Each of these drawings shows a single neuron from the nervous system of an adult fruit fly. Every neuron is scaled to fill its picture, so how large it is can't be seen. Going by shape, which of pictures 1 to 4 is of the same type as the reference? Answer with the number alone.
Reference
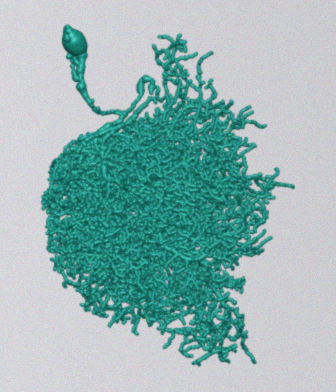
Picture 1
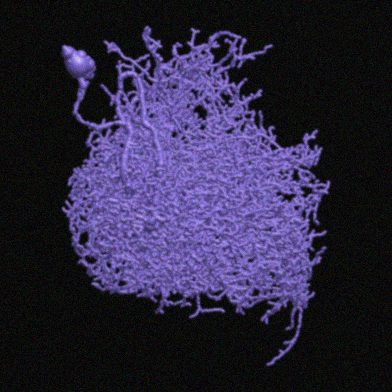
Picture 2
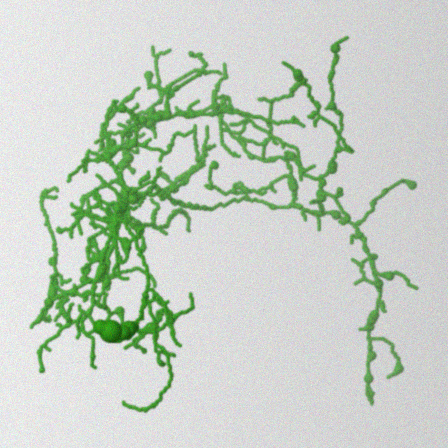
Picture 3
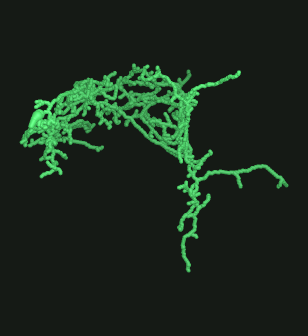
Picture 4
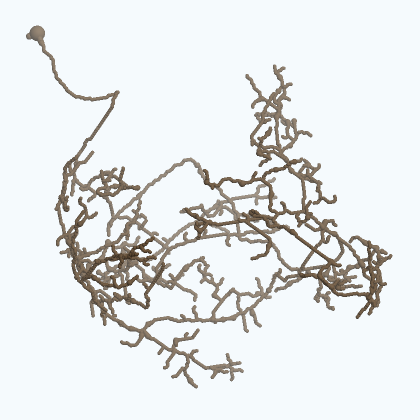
1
